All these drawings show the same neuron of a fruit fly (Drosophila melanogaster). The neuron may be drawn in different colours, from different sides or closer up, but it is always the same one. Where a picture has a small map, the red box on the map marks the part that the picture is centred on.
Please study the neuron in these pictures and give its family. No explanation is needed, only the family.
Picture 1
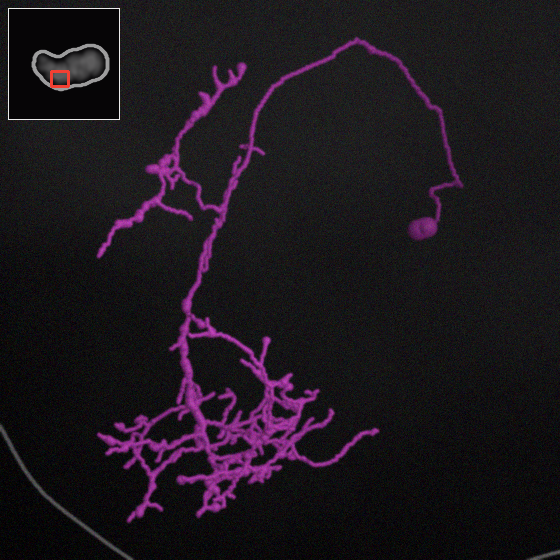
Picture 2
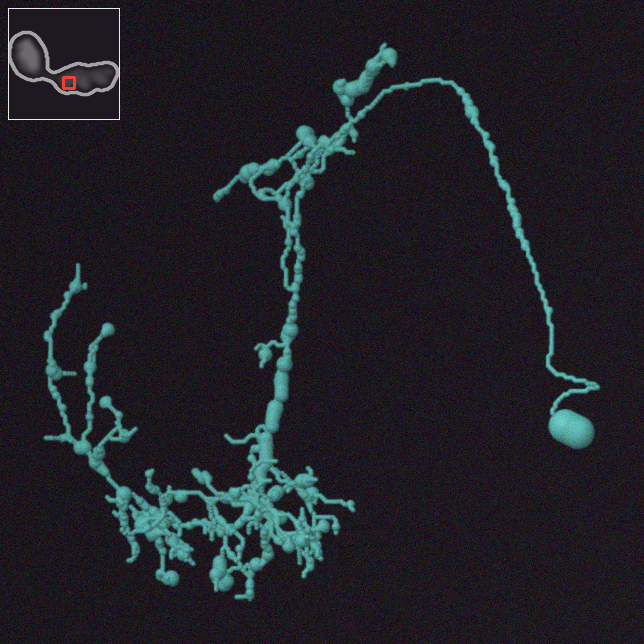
hemilineage 12B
